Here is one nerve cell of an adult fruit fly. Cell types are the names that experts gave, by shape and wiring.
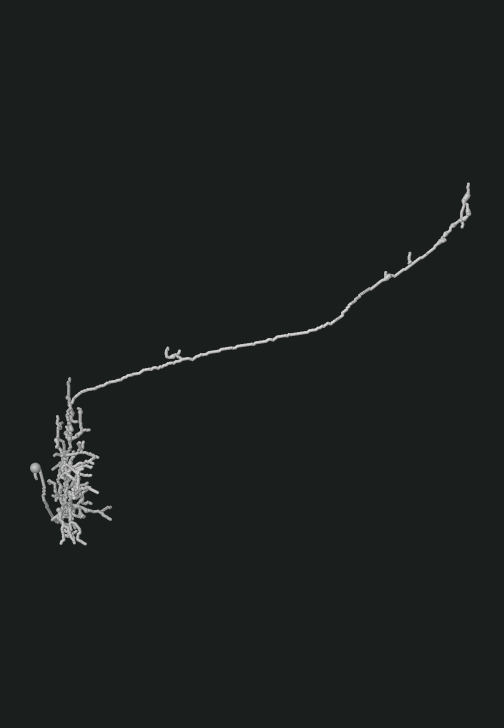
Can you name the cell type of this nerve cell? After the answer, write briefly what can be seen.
It is of cell type TmY10. Its broad class is optic-lobe intrinsic neuron. Dozens of branch ends can be seen. As drawn here it is about as wide as it is tall.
